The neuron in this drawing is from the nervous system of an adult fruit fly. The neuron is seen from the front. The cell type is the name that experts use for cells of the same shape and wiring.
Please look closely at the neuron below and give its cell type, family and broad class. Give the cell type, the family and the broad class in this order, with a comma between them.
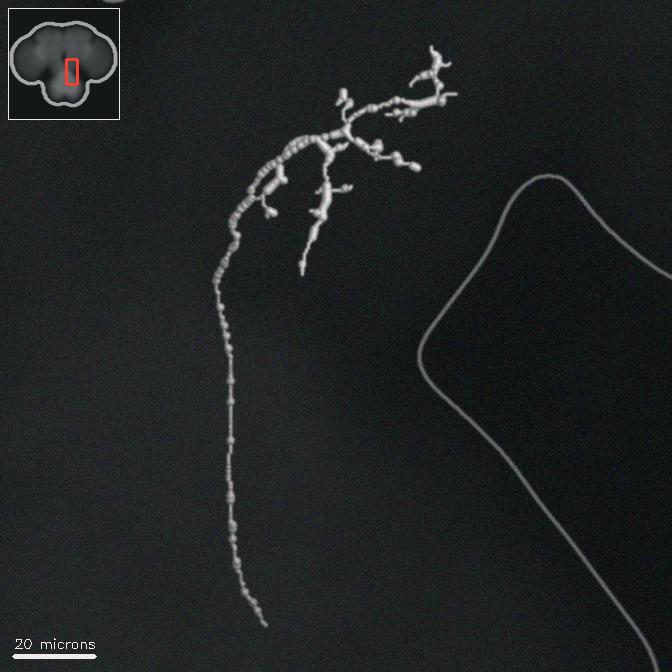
AN19B018, hemilineage 19B, ascending neuron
